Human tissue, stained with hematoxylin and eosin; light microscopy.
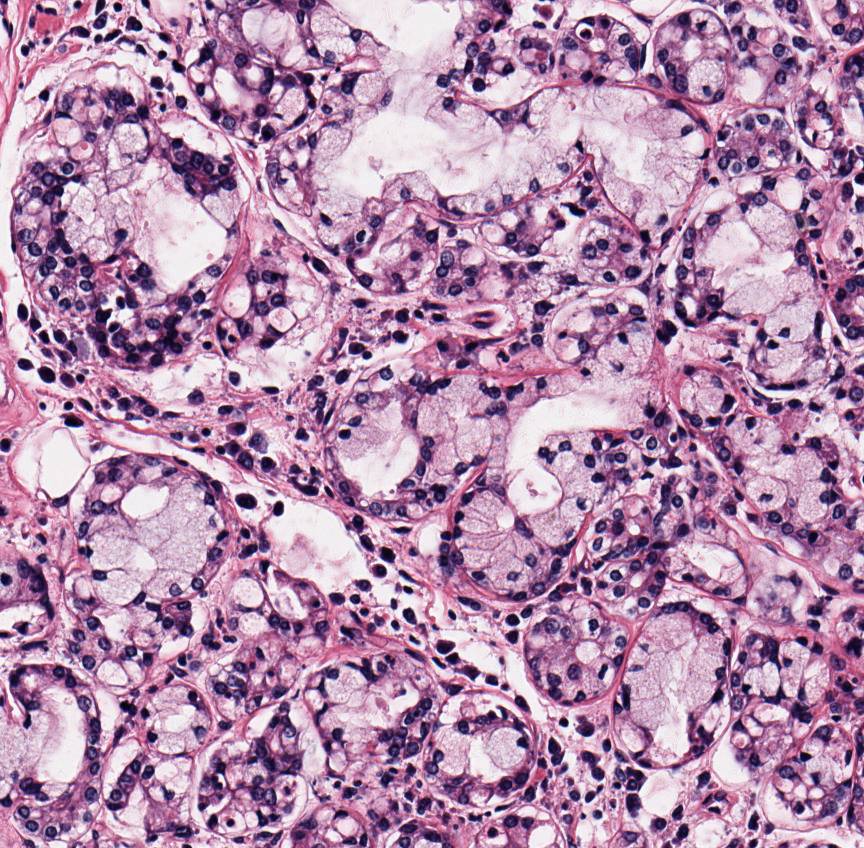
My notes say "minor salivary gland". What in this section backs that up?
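For this minor salivary gland, item one is the cells lining the units: their cytoplasm is pale, foamy and finely vacuolated.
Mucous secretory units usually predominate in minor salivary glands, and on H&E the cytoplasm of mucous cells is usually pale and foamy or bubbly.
The lining cells here fit that. Item two: the gland cell nuclei are small, round and dark, lying mostly toward the outer edge of each unit. Item three: thin pink collagen stroma with scattered small dark nuclei lies between units. Item four: a wider strip of stroma, crowded with small dark nuclei, runs from the left edge toward the centre.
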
